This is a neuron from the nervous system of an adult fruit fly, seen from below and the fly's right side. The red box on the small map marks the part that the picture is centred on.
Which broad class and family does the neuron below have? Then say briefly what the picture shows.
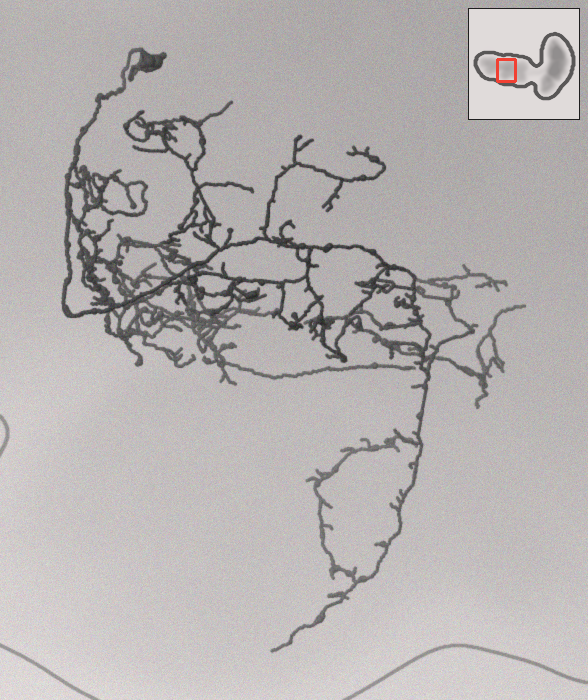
This is a nerve-cord intrinsic neuron. Its family is hemilineage 19A. It lies in the nerve cord. The cell body is at the upper left of the picture. More than a hundred branch ends can be seen.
